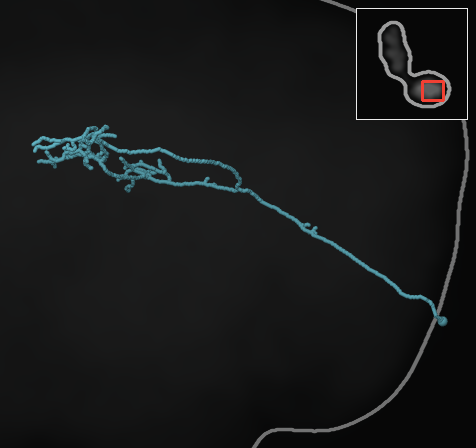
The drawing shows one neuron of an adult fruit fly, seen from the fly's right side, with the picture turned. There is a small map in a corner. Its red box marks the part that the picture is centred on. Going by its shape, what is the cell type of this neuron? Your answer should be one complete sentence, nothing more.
This neuron is assigned to the cell type PS005_a.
